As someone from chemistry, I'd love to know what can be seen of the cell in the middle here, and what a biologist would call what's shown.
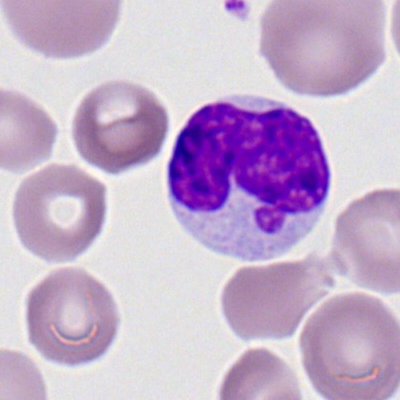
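The nucleus is indented from below, which gives it a kidney shape. Its chromatin is dark purple and clumped, with paler spaces between the clumps. The nucleus occupies the upper part of the cell, so most of the cytoplasm lies beneath it. The cytoplasm is pale bluish-grey. This cell is a monocyte.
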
